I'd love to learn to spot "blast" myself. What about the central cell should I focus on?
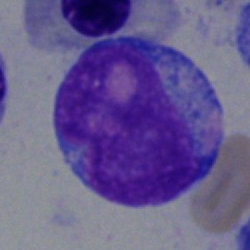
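This is a blast, so let me go through what fits and what sits less easily.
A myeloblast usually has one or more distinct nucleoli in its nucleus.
I can make out a pale nucleolus in the upper part of the nucleus here, which goes with that.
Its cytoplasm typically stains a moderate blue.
The cytoplasm in this cell is blue, so that fits as well. The chromatin looks fine and evenly spread; I simply note that as it is.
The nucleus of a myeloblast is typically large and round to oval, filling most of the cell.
What does not match that plain round-to-oval shape is the notch on the lower left side of this nucleus.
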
